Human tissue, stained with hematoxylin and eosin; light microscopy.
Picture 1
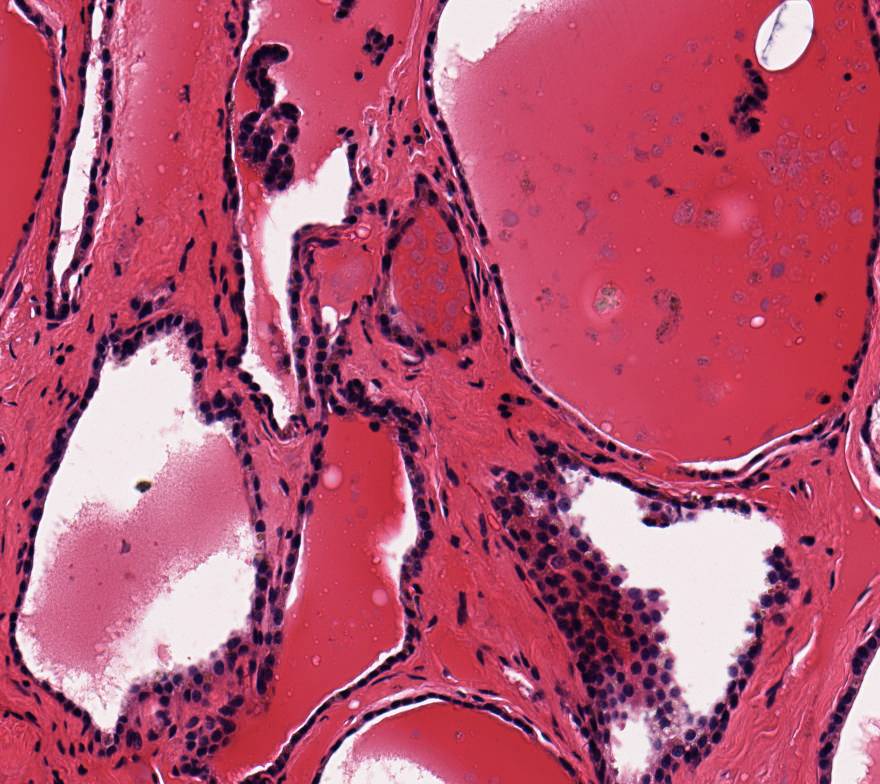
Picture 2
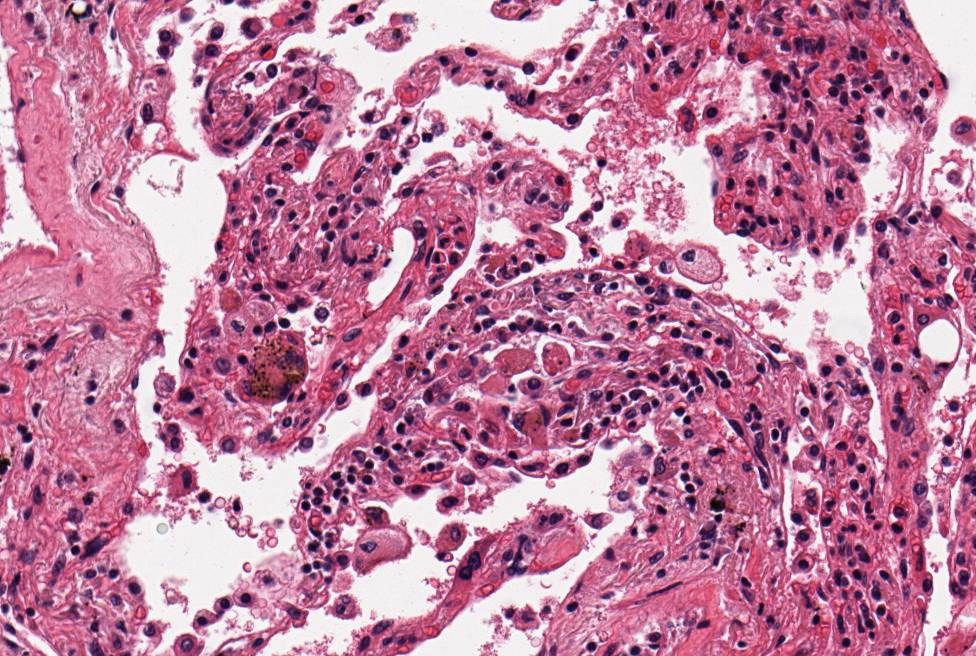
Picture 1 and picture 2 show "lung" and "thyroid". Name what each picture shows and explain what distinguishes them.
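Thyroid, picture 1; lung, picture 2. Picture 1: large dilated spaces holding pink secretion, separated by narrow bands of stroma. Lining mostly a single thin layer of flattened to cuboidal cells with dark nuclei; heaped at lower centre into a crowded cluster several layers thick. Pale rounded cells and debris float in the secretion of the large space at upper right. Picture 2: irregular branching cellular strands between white empty spaces. Small round dark lymphocyte nuclei densely scattered through the strands. Left of centre, one large cell packed with coarse brown-black granules. A few large rounded single cells with pink cytoplasm lie free in the spaces.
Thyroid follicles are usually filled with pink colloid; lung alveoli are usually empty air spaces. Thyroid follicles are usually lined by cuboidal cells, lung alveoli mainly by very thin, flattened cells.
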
